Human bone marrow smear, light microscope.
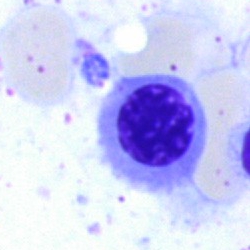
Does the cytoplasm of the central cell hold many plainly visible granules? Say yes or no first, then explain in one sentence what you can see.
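No. No granules are seen in the cytoplasm.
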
